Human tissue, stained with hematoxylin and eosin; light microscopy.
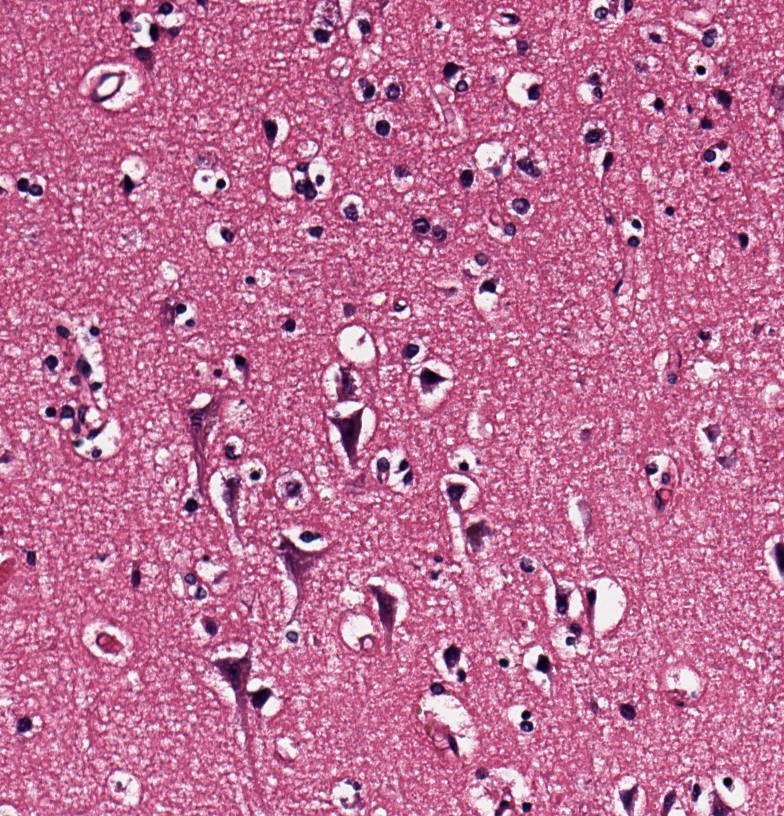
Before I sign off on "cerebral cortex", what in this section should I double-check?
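This section is cerebral cortex. A continuous pink, finely granular neuropil fills the whole field, with cells scattered singly through it. There is no epithelium, no gland, no fat cell and no band of collagenous stroma in the field. Through the centre and lower half lie neurons with triangular cell bodies and tapering processes.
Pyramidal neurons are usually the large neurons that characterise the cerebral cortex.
The triangular neurons with tapering processes seen here go with that name. Most cells, however, sit within clear empty halos that separate them from the surrounding neuropil.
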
